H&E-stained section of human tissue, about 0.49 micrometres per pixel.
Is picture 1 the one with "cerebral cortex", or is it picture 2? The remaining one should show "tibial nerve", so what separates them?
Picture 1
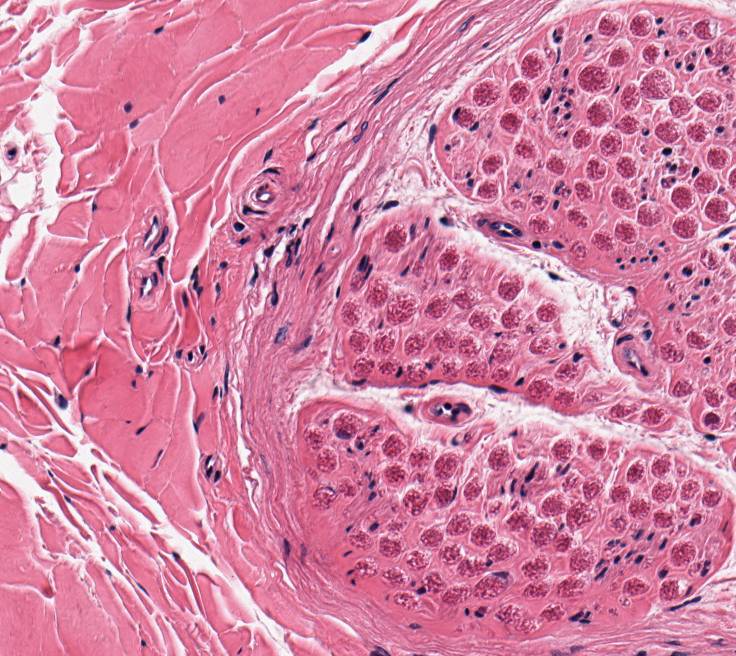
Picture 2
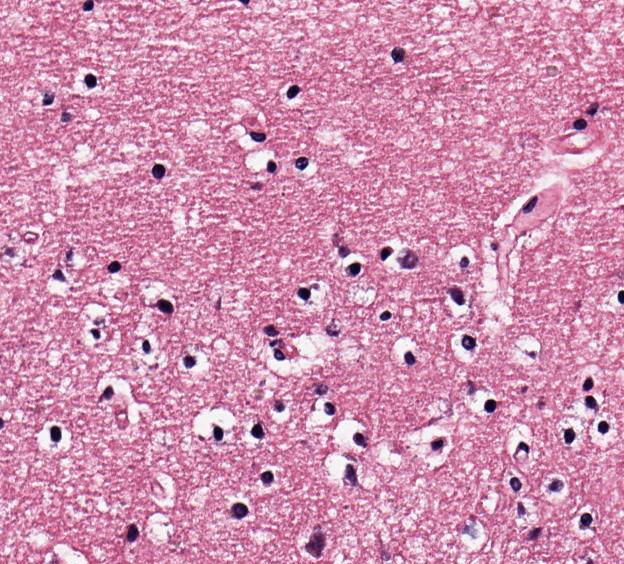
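Picture 1 is tibial nerve, picture 2 cerebral cortex. In the first, connective tissue septa split the nerve on the right into three fascicles. Inside them, nerve fibres cut in cross-section form round profiles, each a granular pink centre ringed by a narrow pale halo, with small dark elongated nuclei between. The second is fibrillary, finely granular pink neuropil throughout, without epithelium or glands, its cells mostly small round dense dark nuclei with little visible cytoplasm. A small blood vessel, elongated nuclei along its wall, runs obliquely through the upper right.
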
